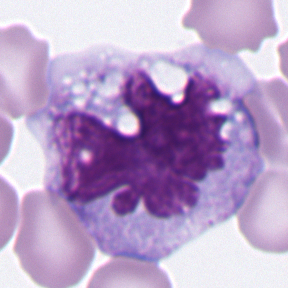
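Monocyte, the nucleated cell at the centre. Its outline looks irregular and angular, not round. The nucleus seems irregular and folded, with several blunt projections along its edges. I see abundant, pale grey-blue cytoplasm, with clear vacuoles clustered mainly in its upper left part.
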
